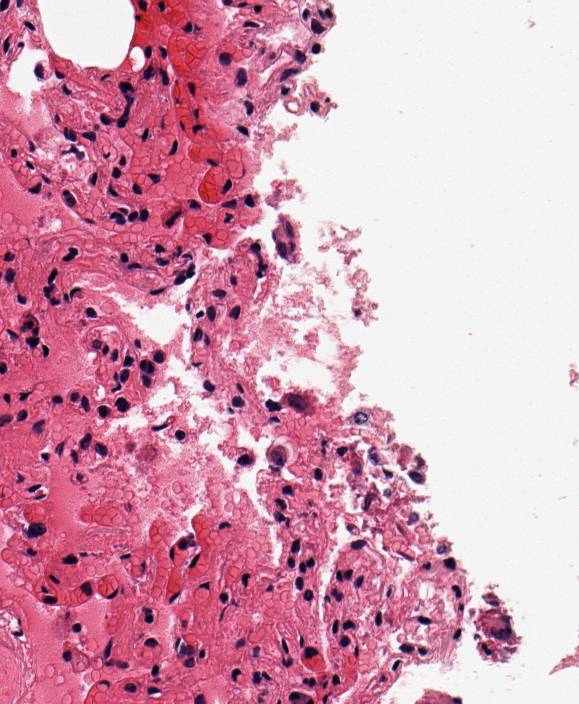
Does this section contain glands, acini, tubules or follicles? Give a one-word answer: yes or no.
No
